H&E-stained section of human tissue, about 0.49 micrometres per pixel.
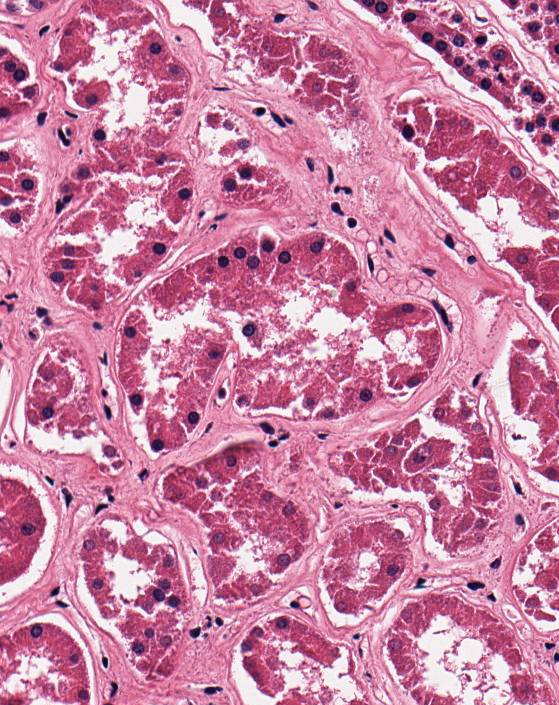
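Renal cortex: closely packed rounded and oval tubular units fill the whole field, separated by narrow bands of pink fibrous stroma with scattered flattened spindle-shaped nuclei. The lining cells have abundant granular eosinophilic cytoplasm. A broader band of dense collagen crosses the upper right diagonally.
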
